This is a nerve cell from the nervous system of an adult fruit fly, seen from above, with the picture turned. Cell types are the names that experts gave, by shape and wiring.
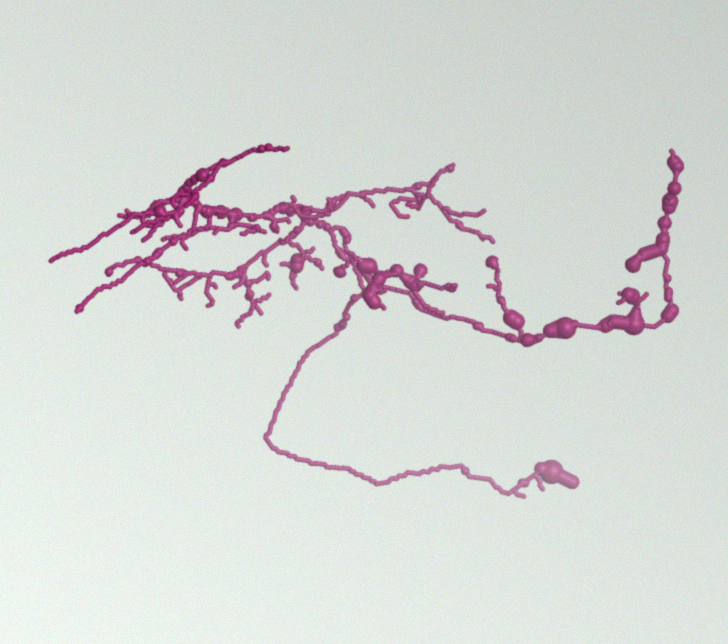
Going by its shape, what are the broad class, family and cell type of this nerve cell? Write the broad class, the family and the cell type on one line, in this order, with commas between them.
nerve-cord intrinsic neuron, hemilineage 14A, IN14A082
